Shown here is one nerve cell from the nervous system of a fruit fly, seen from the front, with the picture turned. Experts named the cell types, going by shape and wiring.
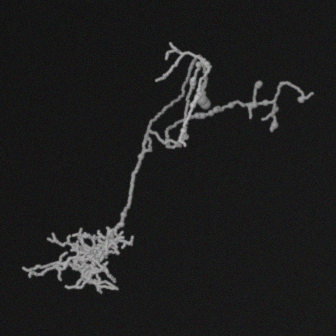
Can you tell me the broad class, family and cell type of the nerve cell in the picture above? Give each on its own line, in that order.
central-brain intrinsic neuron
hemilineage DM5_ventral
WED163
